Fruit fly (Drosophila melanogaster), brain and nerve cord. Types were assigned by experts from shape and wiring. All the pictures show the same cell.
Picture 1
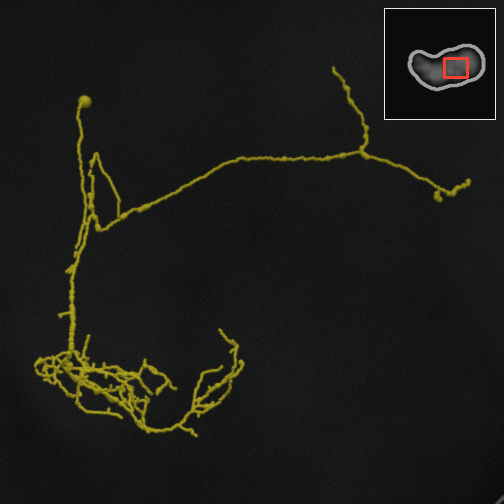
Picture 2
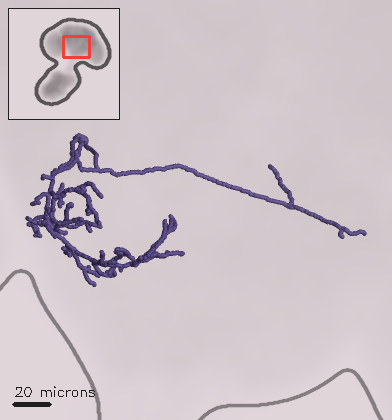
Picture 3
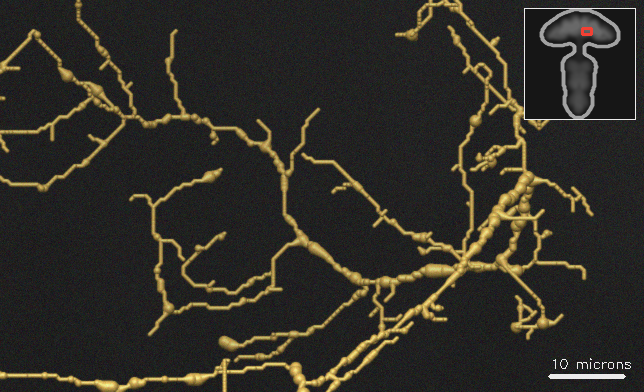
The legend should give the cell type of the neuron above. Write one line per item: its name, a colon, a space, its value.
cell type: CB2050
